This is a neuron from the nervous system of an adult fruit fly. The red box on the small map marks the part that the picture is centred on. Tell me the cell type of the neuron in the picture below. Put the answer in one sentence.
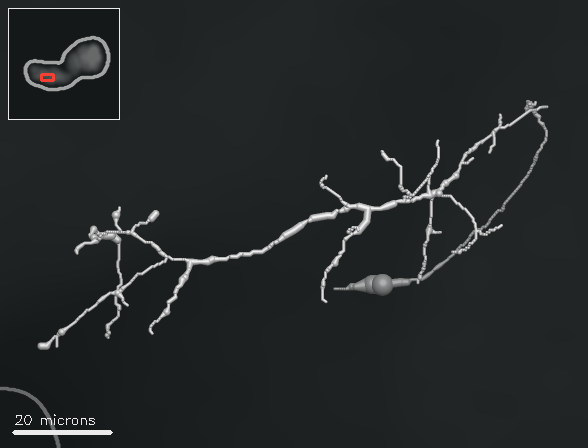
The cell type is IN12B091.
